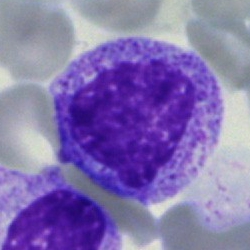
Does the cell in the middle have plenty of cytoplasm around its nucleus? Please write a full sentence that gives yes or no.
No, what surrounds the nucleus is just a narrow rim of cytoplasm.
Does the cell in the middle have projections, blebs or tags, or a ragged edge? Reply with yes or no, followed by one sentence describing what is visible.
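No. The cell outline is roughly round and smooth.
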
